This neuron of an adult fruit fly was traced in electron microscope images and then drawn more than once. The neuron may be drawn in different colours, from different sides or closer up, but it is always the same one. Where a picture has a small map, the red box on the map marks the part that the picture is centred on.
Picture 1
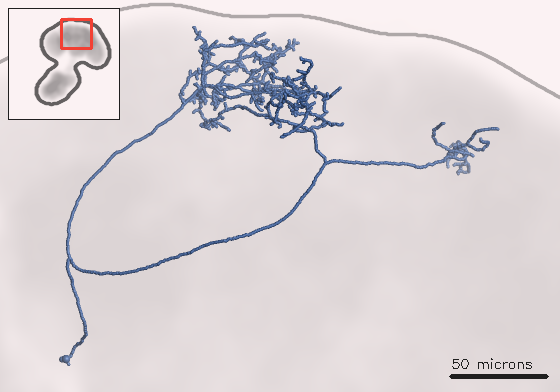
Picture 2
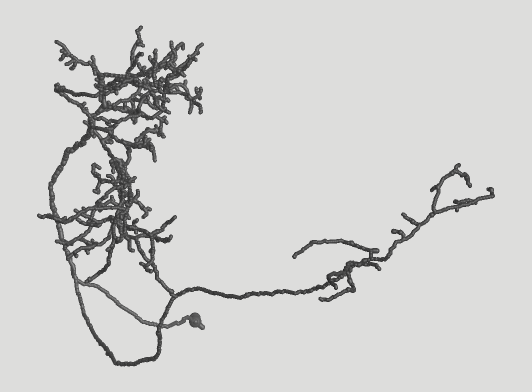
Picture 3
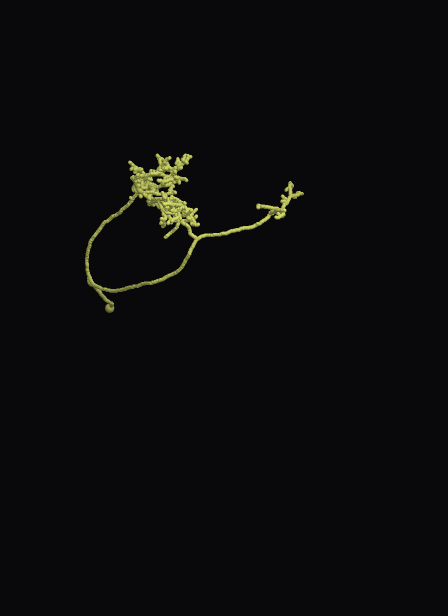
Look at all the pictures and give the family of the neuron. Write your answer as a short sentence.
The family is hemilineage VLPl&p1_posterior.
